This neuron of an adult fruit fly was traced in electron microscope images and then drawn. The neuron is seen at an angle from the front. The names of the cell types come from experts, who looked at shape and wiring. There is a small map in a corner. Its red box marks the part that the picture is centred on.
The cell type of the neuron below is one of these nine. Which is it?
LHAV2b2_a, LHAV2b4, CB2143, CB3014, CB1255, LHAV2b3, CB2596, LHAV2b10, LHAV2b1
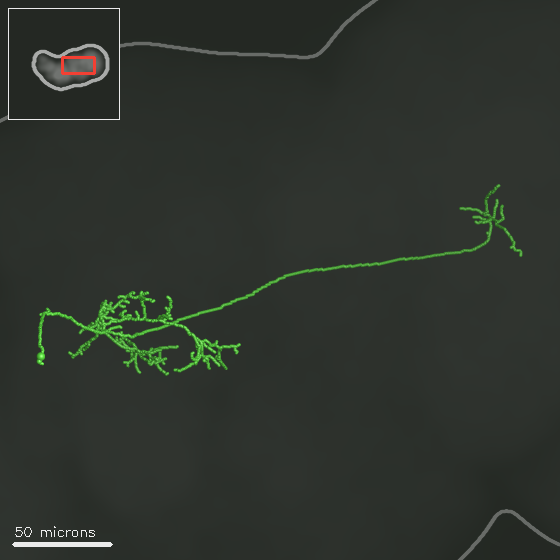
CB3014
